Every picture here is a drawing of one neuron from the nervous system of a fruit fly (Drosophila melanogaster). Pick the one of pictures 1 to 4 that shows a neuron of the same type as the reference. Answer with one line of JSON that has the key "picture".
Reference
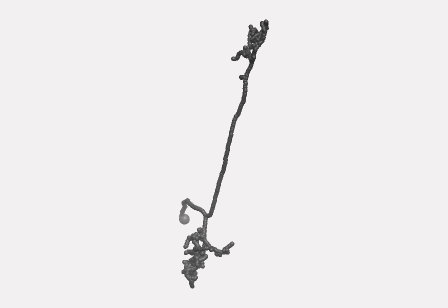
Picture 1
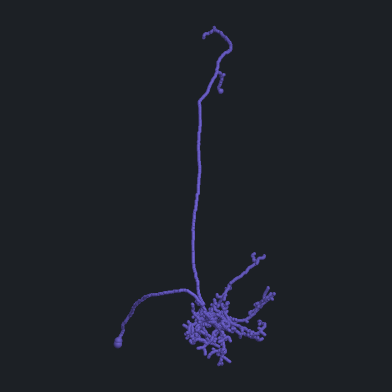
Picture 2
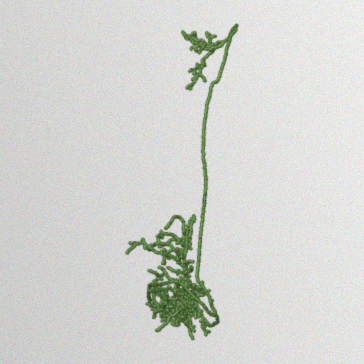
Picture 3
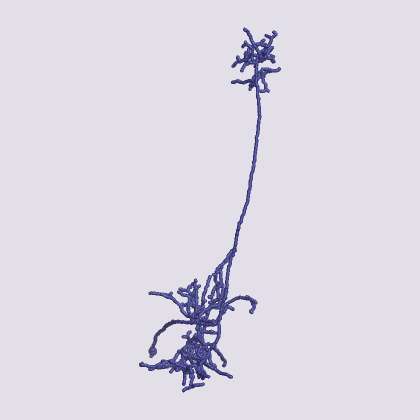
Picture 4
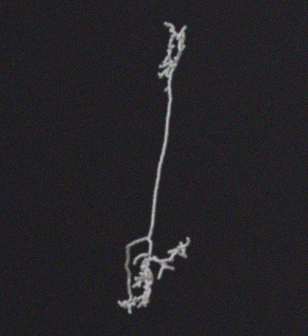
{"picture": 4}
